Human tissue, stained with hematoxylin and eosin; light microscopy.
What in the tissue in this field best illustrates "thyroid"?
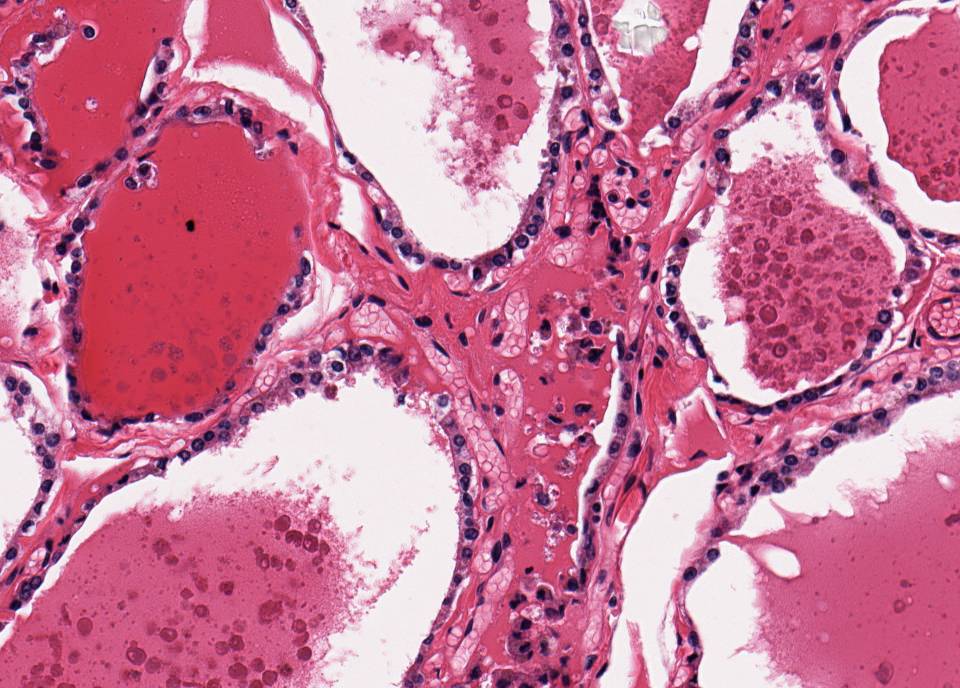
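What you have here is thyroid.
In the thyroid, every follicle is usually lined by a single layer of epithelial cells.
See how each follicle here has just one layer of flattened to low cuboidal cells with small dark round nuclei; that fits.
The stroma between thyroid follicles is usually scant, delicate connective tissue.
The thin pink fibrous septa between these follicles, with scattered elongated spindle-shaped nuclei, agree with that. In the central band, notice clusters of cells with pale, finely bubbly cytoplasm. No fat cells appear anywhere.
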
